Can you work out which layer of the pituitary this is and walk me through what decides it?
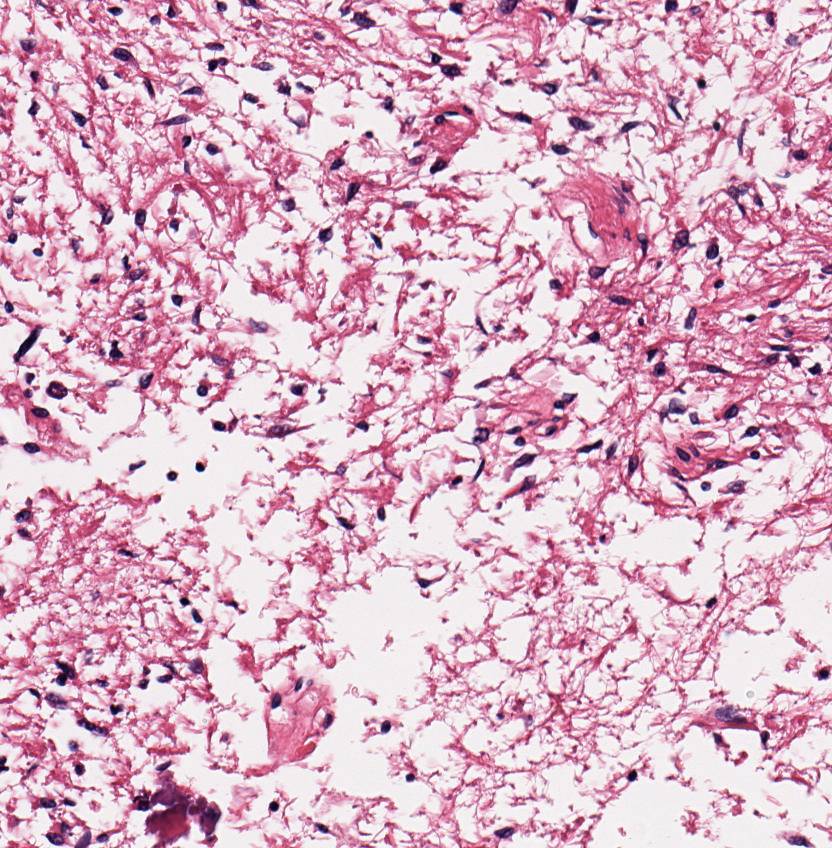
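That's the neurohypophysis: a loose meshwork of fine, wavy pink fibrils running every way with no organised pattern, broken by many small clear spaces, with small dark oval to elongated nuclei scattered singly.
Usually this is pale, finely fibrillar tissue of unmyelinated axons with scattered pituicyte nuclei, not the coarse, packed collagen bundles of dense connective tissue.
A few larger cells with abundant pink cytoplasm stand out, upper right, right centre and near the lower left.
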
